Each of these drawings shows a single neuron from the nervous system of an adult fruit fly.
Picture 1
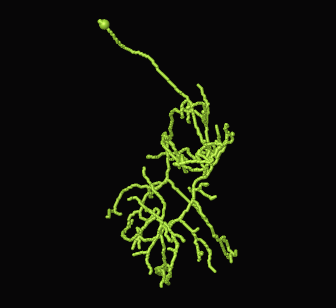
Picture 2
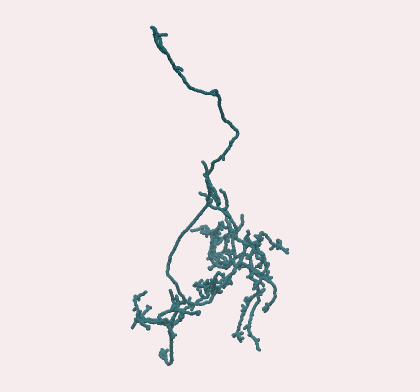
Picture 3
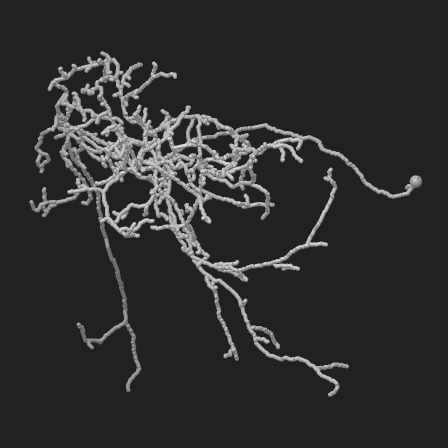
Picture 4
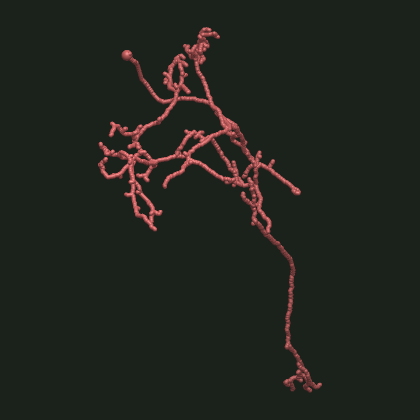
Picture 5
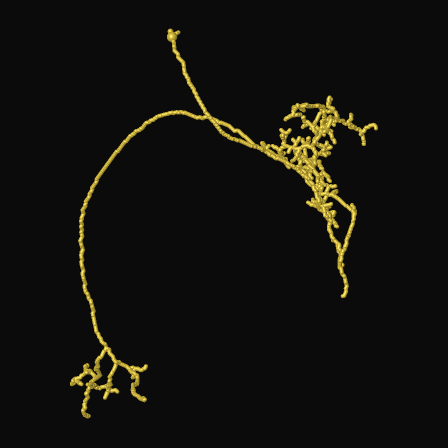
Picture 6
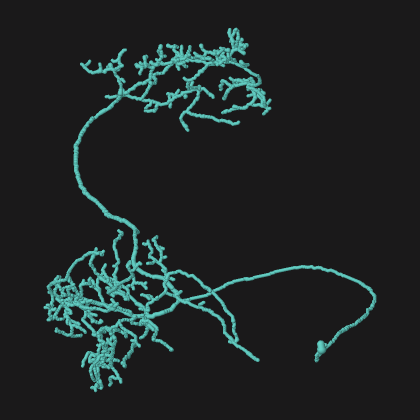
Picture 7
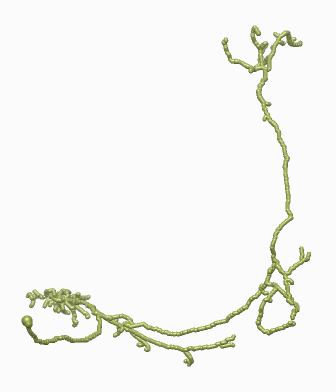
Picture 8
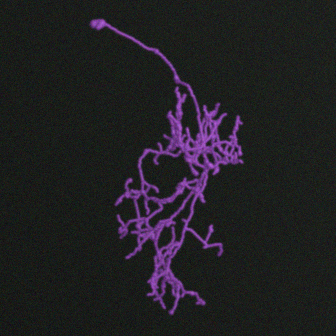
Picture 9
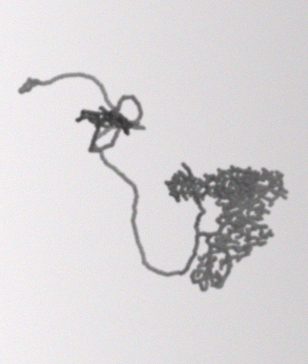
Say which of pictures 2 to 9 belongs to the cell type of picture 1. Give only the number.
8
